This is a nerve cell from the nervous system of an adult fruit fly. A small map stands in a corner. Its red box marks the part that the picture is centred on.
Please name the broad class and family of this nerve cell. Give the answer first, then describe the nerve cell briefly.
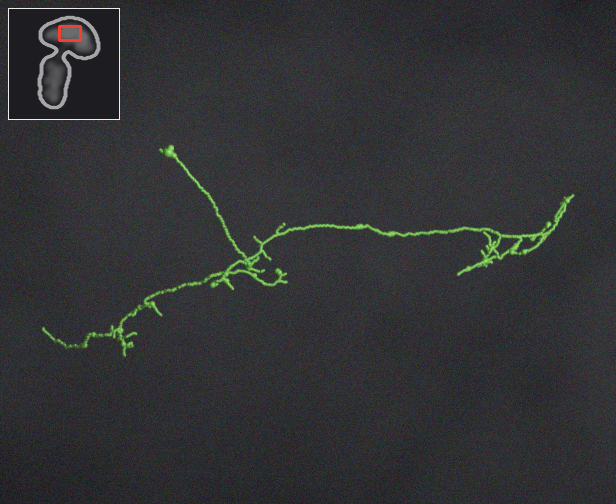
This is a central-brain intrinsic neuron. The family is hemilineage SLPpl1. It is in the brain and does not reach the nerve cord. In this view it is more than twice as wide as it is tall.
